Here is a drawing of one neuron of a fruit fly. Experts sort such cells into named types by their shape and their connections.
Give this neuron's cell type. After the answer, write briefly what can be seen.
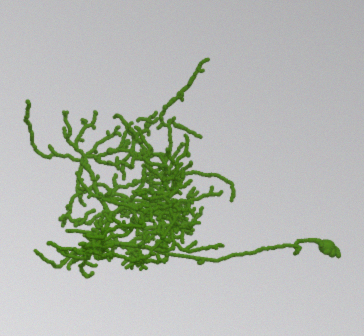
Its cell type is IN13B013. Its broad class is nerve-cord intrinsic neuron. The cell body is at the lower right of the picture. Dozens of branch ends can be seen.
